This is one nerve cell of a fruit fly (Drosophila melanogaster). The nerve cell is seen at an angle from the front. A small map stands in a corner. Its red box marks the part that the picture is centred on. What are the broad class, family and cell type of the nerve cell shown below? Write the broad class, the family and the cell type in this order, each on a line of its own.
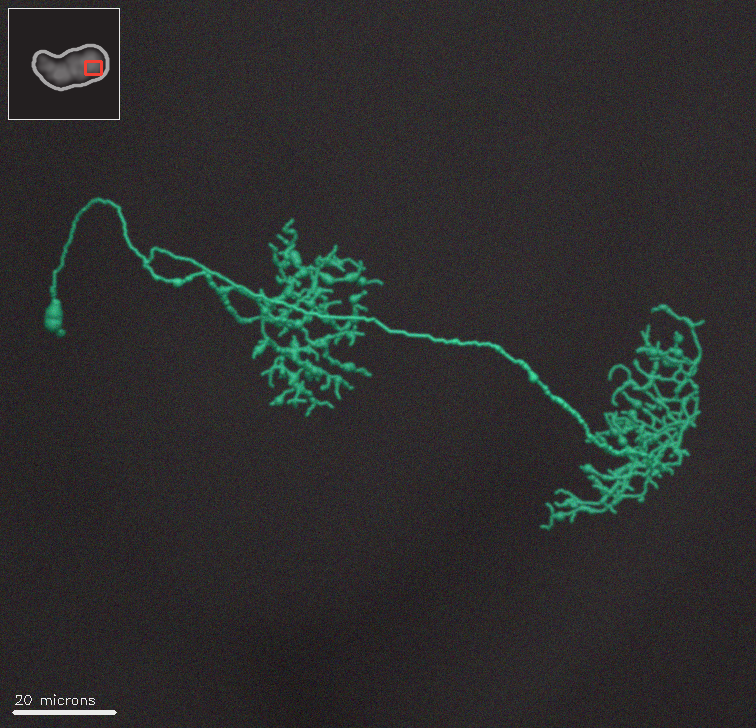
optic-lobe intrinsic neuron
MeLo
MeLo13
